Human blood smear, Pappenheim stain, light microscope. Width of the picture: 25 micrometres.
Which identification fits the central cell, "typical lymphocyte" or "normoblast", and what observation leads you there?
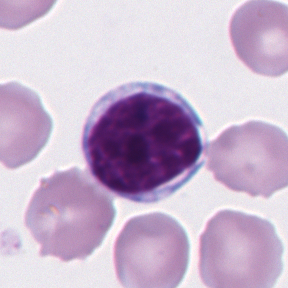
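Typical lymphocyte, not normoblast.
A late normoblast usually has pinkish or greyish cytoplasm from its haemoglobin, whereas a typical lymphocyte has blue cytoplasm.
Here the cytoplasm is pale blue, a thin rim around the nucleus.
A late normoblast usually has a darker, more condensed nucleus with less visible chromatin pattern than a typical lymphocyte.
Here the chromatin is dark purple and coarsely clumped. Nucleus round, about 9 micrometres across; cell about 11 micrometres across, outline smooth and rounded.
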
